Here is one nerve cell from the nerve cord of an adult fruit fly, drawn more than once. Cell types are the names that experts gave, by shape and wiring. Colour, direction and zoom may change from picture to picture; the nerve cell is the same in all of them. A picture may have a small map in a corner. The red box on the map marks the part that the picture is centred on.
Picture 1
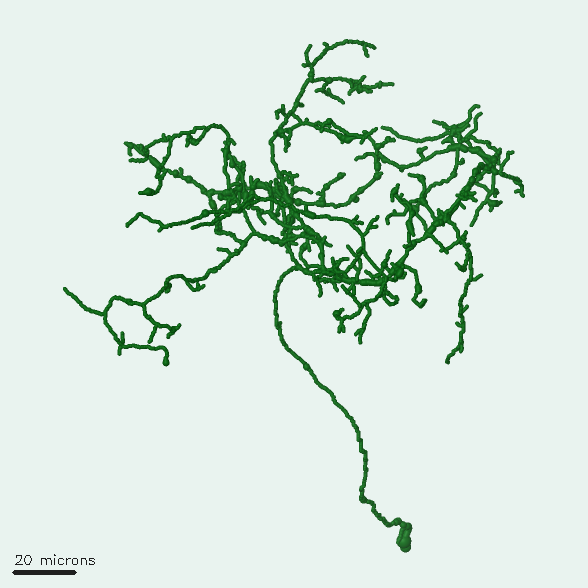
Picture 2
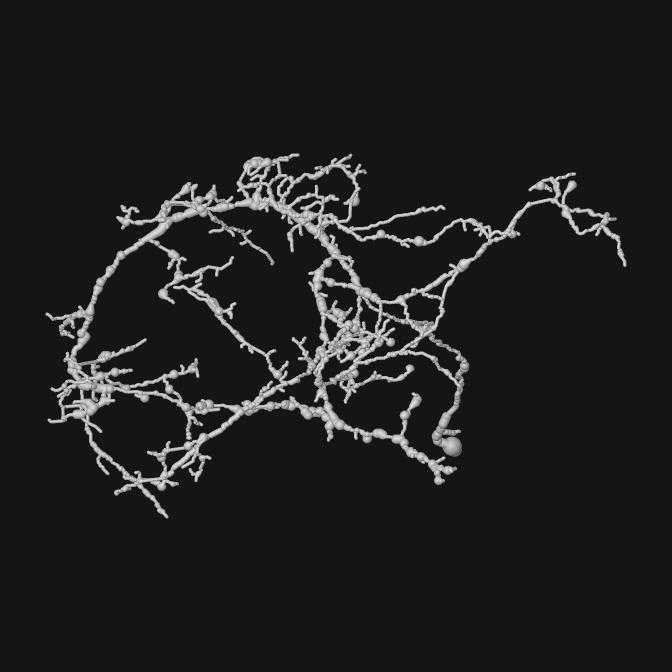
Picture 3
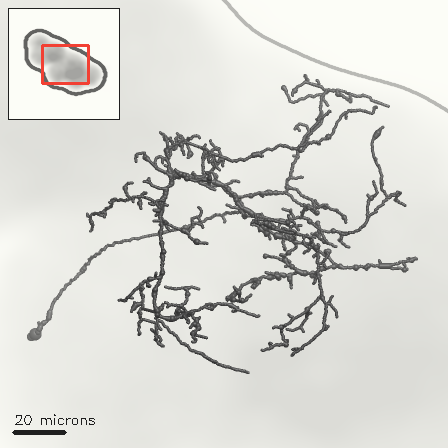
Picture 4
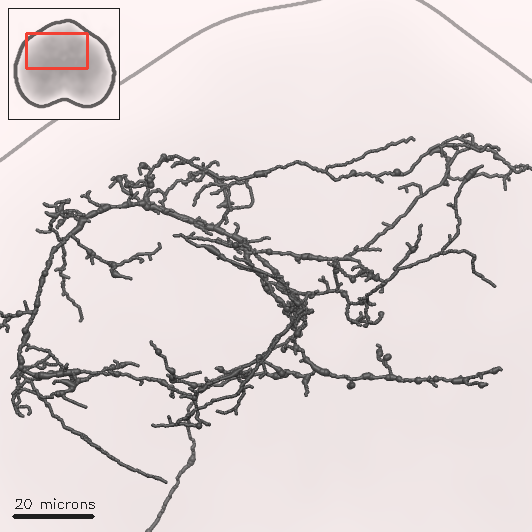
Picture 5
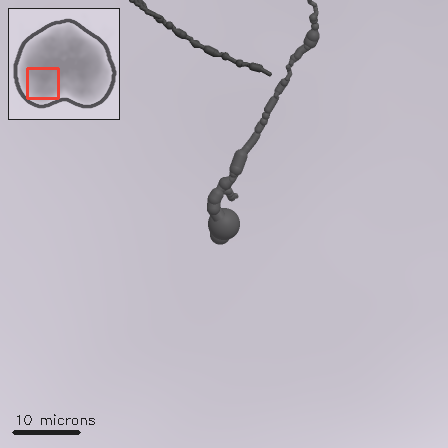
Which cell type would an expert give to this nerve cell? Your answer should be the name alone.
IN12A044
